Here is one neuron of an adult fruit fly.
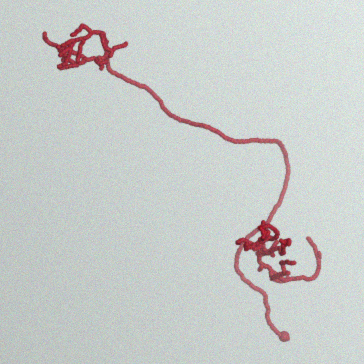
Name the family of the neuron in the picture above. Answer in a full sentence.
The family is hemilineage ALv1.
